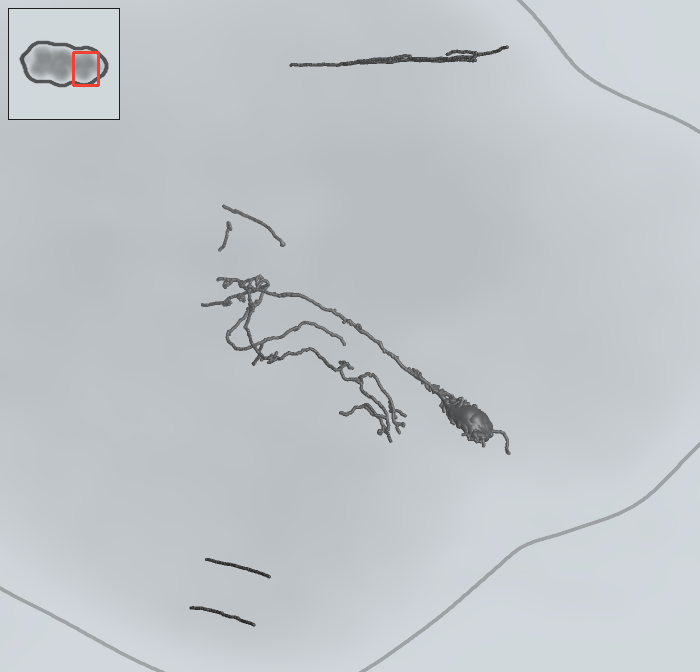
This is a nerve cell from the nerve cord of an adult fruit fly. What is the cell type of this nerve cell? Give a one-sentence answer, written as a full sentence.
This nerve cell carries the cell type designation EAXXX079.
